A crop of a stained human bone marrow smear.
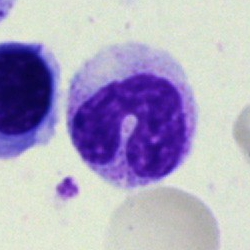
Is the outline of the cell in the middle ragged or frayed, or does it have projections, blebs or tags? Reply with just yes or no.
No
